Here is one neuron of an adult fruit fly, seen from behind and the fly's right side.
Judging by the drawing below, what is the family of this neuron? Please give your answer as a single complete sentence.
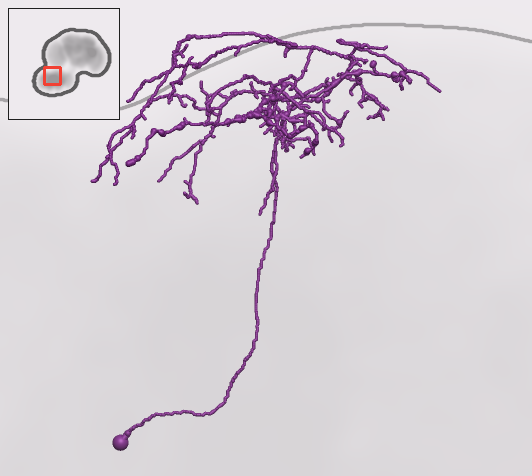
It is family hemilineage 03B that this neuron belongs to.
